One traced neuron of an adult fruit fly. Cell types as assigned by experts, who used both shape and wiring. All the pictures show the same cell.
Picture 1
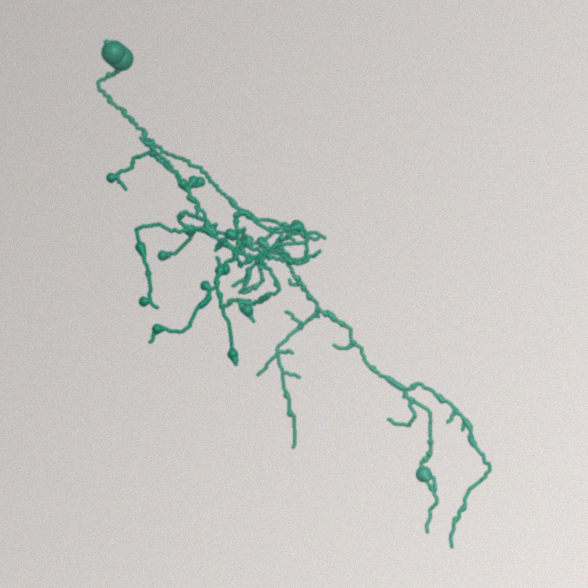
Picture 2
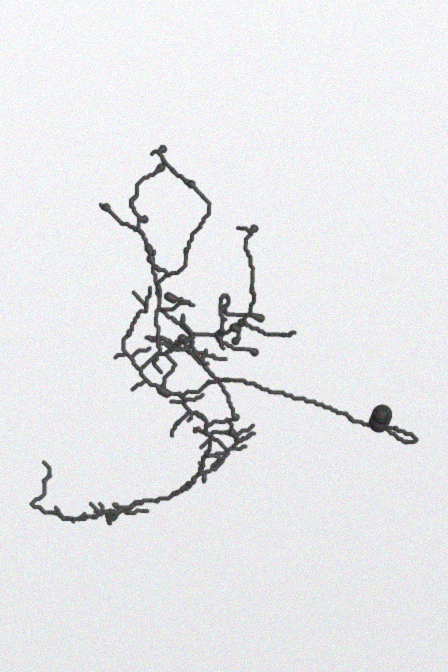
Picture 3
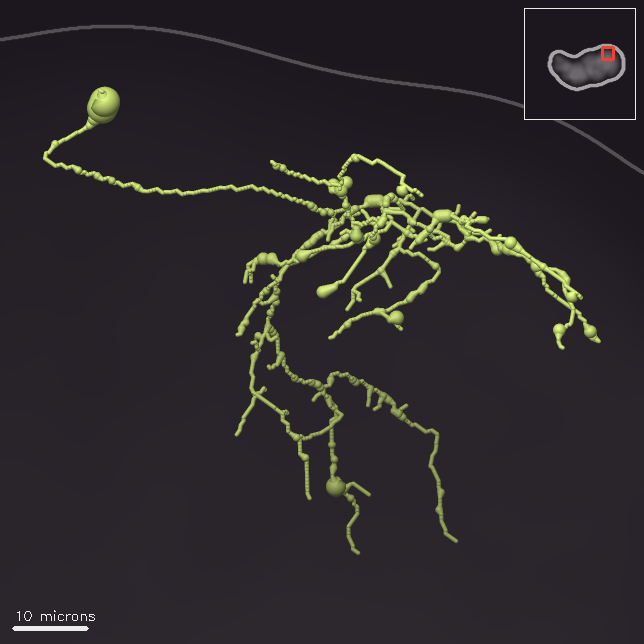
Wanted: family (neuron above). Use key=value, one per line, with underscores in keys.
family=hemilineage LHd2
